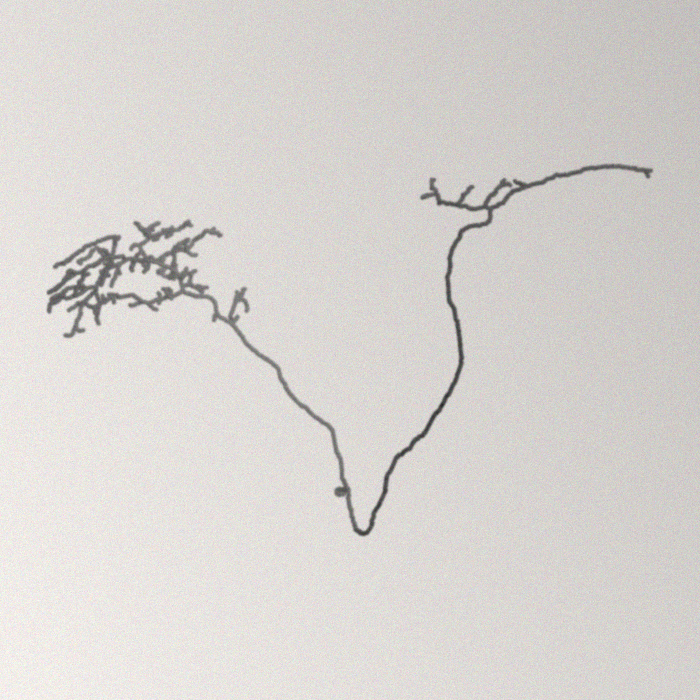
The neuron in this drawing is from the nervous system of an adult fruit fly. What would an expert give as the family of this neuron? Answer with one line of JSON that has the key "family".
{"family": "MeVP"}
